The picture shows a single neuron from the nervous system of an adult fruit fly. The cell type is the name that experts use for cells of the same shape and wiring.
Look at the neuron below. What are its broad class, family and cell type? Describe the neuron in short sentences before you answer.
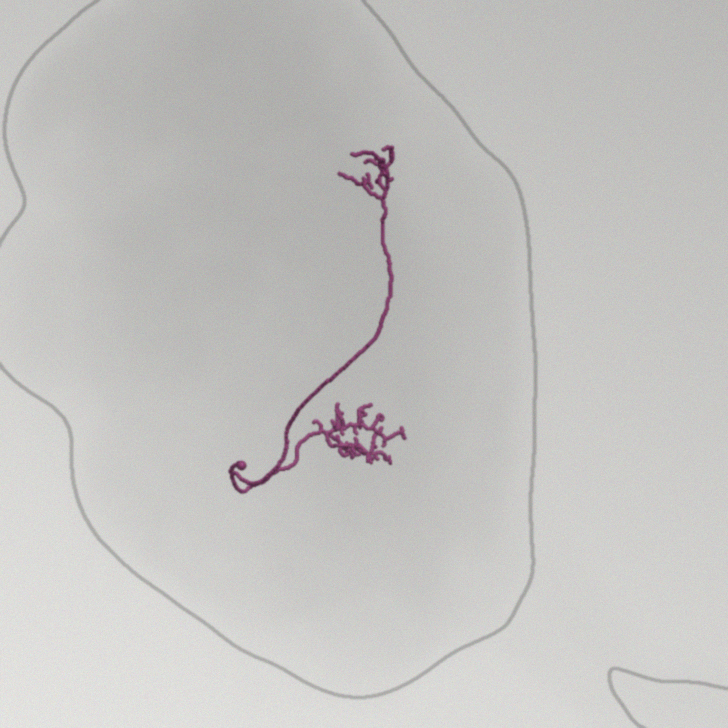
As drawn here it is taller than it is wide. It is a visual projection neuron. Its family is MeVP. It is of cell type MeVP1.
